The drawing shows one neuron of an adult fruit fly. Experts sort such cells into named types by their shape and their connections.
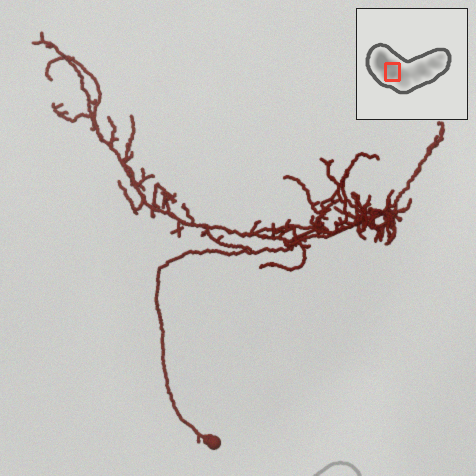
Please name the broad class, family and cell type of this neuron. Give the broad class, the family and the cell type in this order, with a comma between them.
central-brain intrinsic neuron, hemilineage WEDa2, CB3453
